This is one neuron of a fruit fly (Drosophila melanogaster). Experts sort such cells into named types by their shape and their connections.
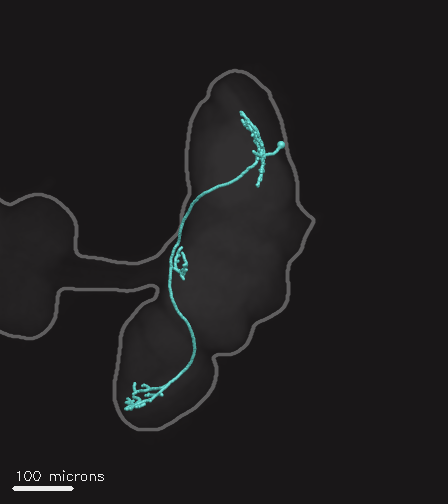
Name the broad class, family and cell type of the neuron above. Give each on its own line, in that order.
optic-lobe intrinsic neuron
hemilineage VPNl&d1_lateral
MeVPMe5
